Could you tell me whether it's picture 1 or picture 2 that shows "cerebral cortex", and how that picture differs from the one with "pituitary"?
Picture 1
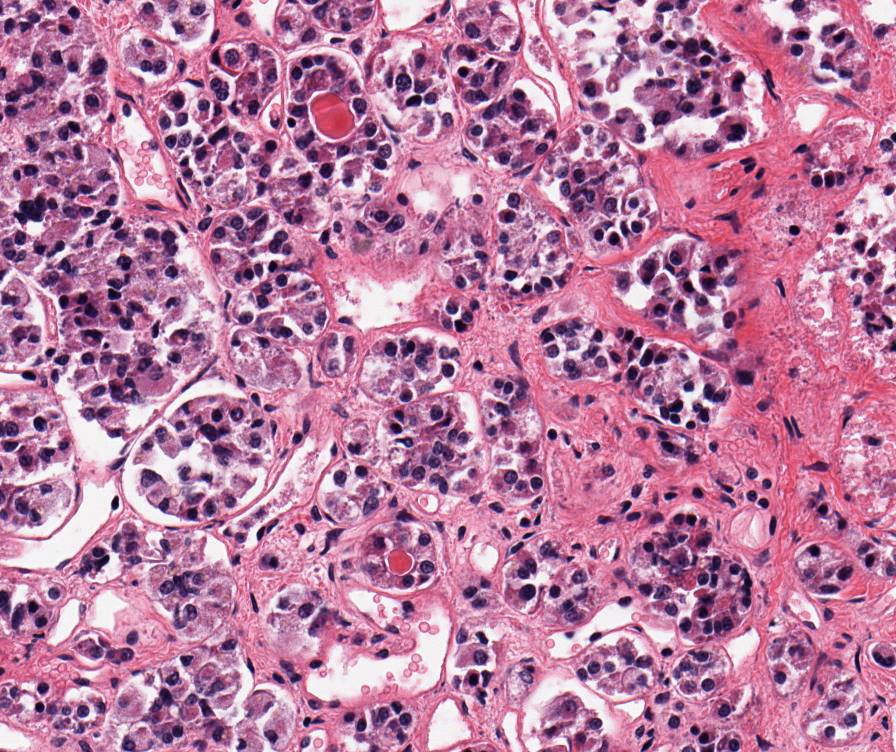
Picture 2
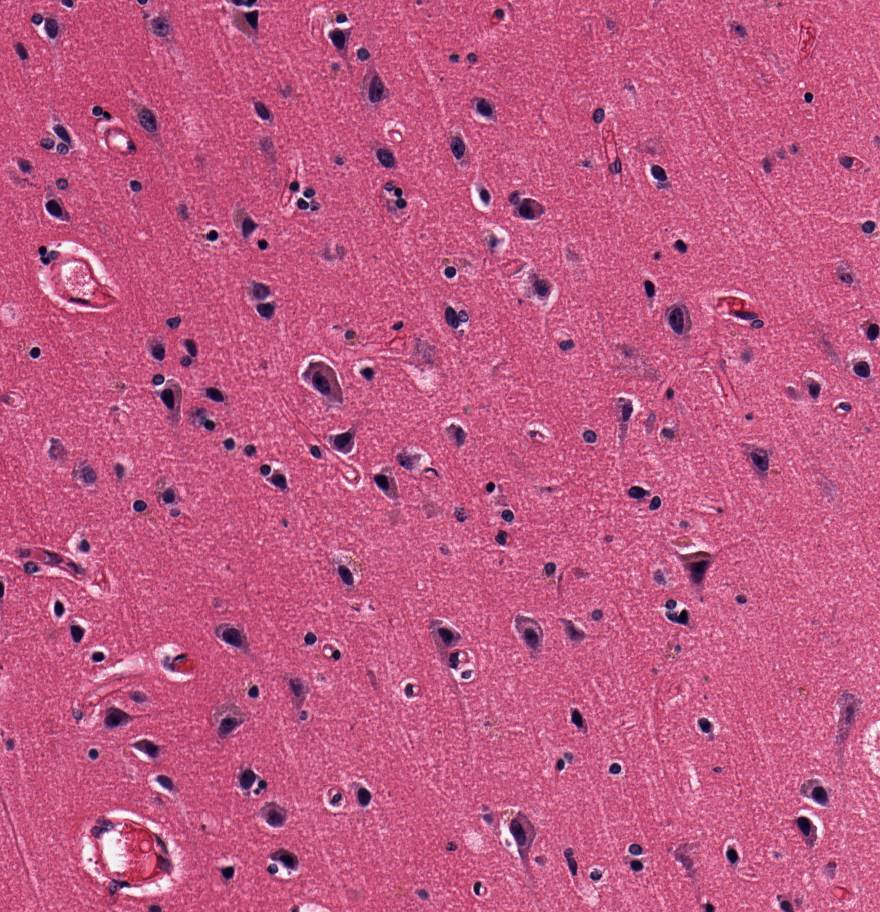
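So: picture 1 is pituitary, and picture 2 is cerebral cortex. The first has nests of cells, most with small, round, dark nuclei and granular cytoplasm ranging from pink to purplish. A broader band of pink collagen with dark spindle-shaped nuclei runs through its upper right. In the second, single cells lie fairly evenly through a continuous pink background, with no epithelium, glands or other organised units. Many of the larger ones are triangular neurons, each drawing out one tapering process from its apex, among small, round, dark nuclei with little visible cytoplasm.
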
